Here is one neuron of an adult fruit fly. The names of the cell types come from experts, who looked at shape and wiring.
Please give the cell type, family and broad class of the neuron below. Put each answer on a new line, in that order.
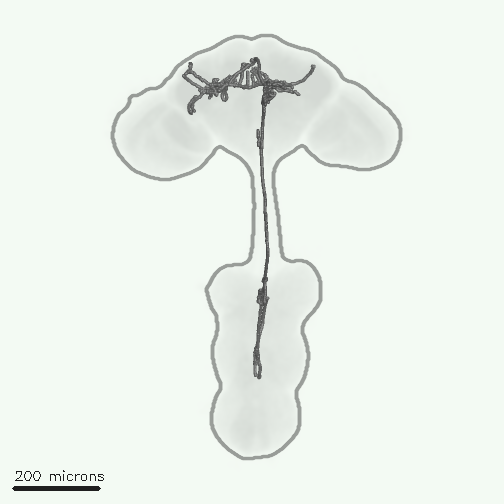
DNpe035
hemilineage SMPpv1
descending neuron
